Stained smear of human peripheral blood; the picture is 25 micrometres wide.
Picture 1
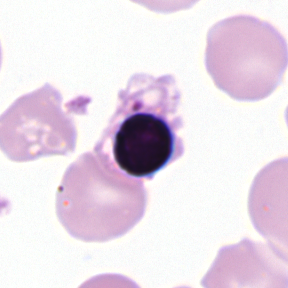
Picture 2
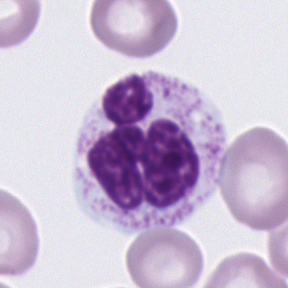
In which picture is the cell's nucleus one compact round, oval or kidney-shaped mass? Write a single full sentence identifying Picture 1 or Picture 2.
Picture 1 contains the cell with a compact, undivided round, oval or kidney-shaped nucleus.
